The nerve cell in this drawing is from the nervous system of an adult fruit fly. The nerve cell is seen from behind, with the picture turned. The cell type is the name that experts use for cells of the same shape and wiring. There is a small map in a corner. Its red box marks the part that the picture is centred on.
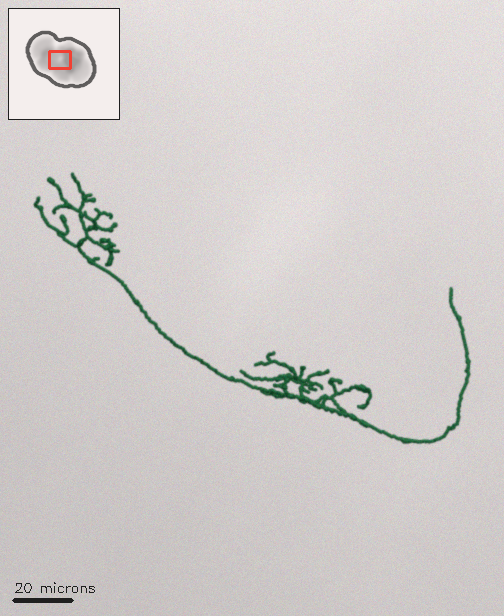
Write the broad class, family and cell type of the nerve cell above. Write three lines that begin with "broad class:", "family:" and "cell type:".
broad class: sensory neuron entering the brain
family: class olfactory
cell type: ORN_DP1m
